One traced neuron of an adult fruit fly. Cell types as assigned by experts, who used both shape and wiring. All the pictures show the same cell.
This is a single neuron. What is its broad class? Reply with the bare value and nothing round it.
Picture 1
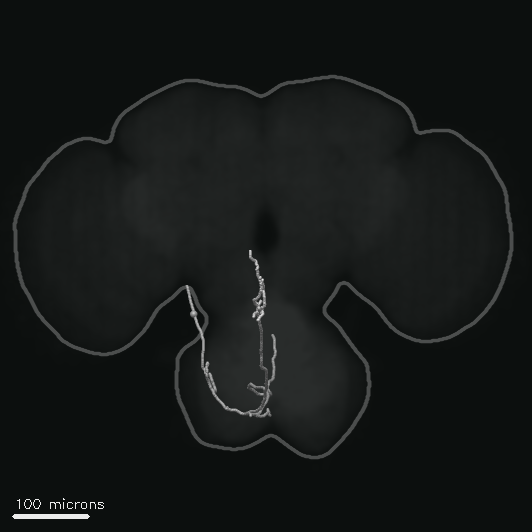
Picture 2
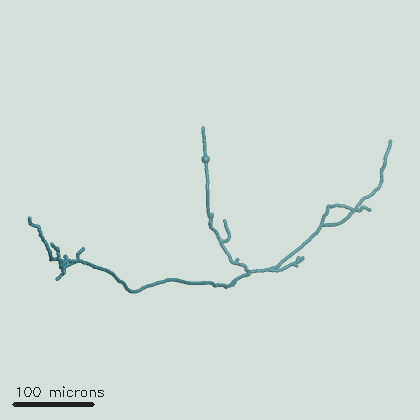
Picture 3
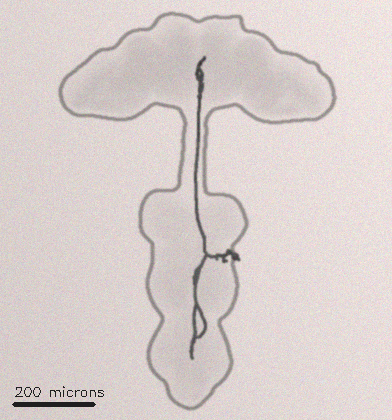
sensory neuron ascending to the brain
